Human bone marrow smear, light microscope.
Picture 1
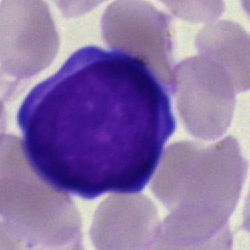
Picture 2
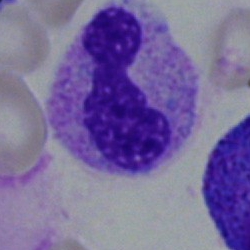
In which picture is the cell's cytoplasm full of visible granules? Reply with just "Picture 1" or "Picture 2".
Picture 2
